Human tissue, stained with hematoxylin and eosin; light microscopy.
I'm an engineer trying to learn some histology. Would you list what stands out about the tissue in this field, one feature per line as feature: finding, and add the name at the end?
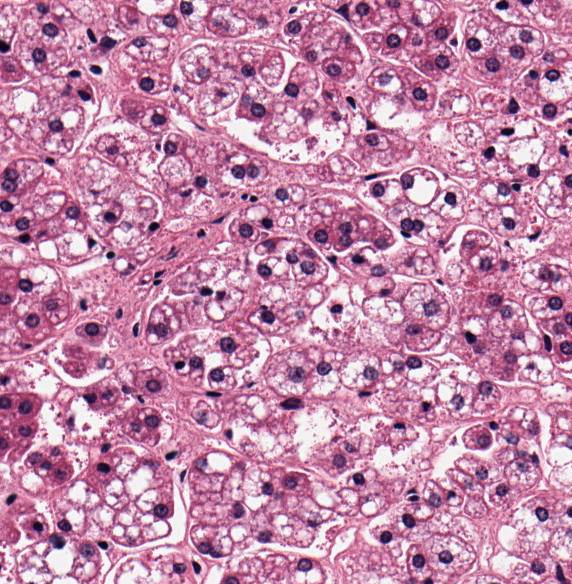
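Cytoplasm: pale, packed with many small clear vacuoles, foamy in most cells
Partitions: delicate thin-walled channels lined by flattened cells with slender dark nuclei
Lumina: no glands or tubules with a central lumen anywhere
Gaps: clear shrinkage spaces separating many nests from their partitions
Name: adrenal gland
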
